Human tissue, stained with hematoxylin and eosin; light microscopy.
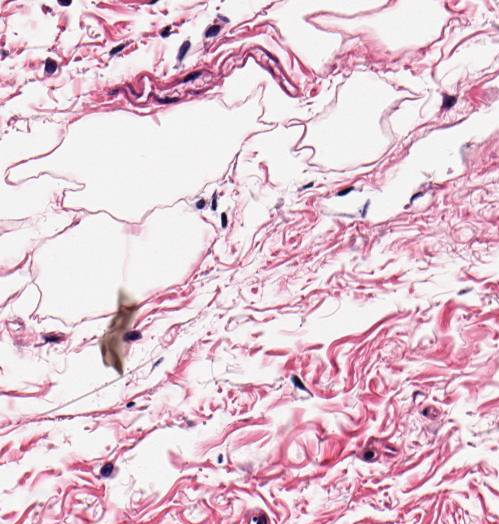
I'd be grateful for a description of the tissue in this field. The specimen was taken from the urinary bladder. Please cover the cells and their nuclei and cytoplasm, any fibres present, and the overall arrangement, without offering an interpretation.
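The whole field consists of loose fibrous connective tissue, without epithelium anywhere. The few nuclei among the fibres are dark and elongated, like those of fibroblasts. No glands, tubules or follicles are present. A small angular brown fragment lies just left of centre.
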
